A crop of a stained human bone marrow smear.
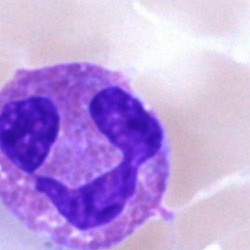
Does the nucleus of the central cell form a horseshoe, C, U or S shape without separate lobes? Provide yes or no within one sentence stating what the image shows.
Yes, drawn out into a curved band, the nucleus shows no separate lobes.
